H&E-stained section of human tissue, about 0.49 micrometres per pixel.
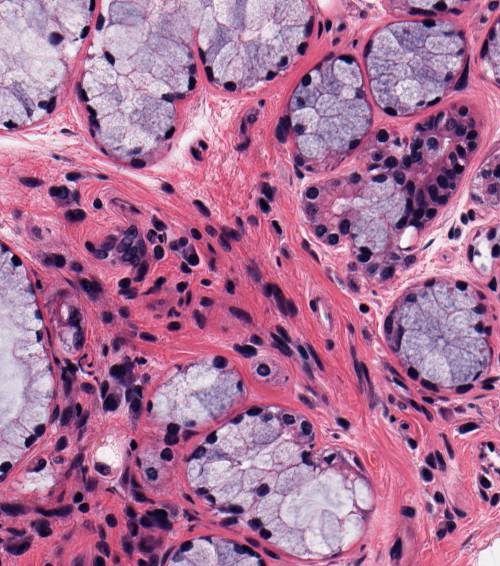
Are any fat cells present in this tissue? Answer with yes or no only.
No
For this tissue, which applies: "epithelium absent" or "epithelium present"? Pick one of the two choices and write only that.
Epithelium present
